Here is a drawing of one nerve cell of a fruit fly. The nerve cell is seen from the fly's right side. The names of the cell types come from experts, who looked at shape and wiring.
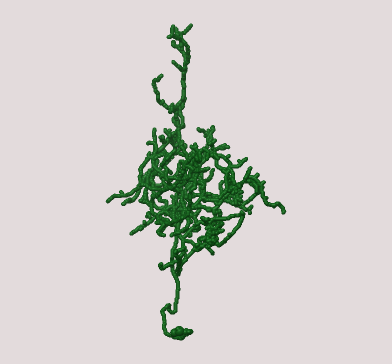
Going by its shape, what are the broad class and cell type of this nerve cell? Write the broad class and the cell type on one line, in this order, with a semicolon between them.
central-brain intrinsic neuron; GNG235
